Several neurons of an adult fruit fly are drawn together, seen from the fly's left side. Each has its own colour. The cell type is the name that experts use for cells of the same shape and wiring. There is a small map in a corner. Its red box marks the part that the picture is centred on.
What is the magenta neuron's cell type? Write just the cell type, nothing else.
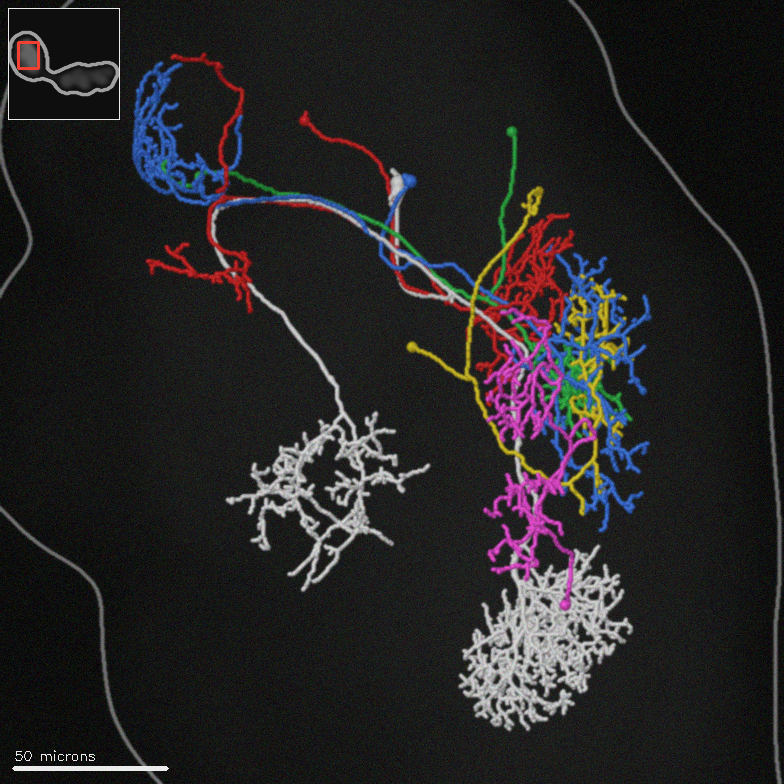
Li18b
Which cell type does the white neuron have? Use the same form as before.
LT51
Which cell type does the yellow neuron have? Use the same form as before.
LC27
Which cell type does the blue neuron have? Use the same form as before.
LoVP76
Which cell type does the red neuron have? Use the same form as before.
LC33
